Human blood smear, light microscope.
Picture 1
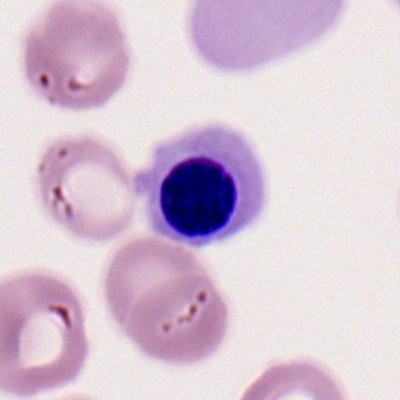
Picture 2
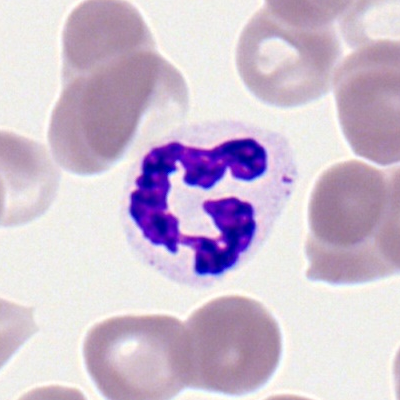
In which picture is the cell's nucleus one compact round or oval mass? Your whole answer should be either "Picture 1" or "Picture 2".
Picture 1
